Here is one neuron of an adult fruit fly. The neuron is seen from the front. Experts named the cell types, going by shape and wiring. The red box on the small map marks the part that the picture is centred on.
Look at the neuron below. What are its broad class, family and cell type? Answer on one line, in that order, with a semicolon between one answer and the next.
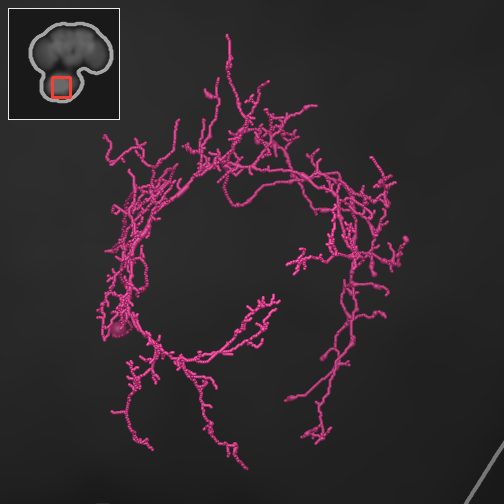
nerve-cord intrinsic neuron; hemilineage 03A; IN03A055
